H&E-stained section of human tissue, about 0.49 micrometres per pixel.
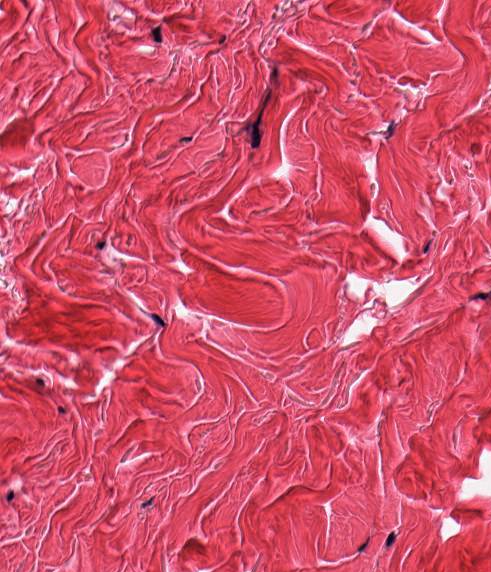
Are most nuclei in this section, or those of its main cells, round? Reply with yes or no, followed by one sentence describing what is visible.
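No. Fibroblast nuclei are sparse, small, dark and elongated, lying between the bundles.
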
